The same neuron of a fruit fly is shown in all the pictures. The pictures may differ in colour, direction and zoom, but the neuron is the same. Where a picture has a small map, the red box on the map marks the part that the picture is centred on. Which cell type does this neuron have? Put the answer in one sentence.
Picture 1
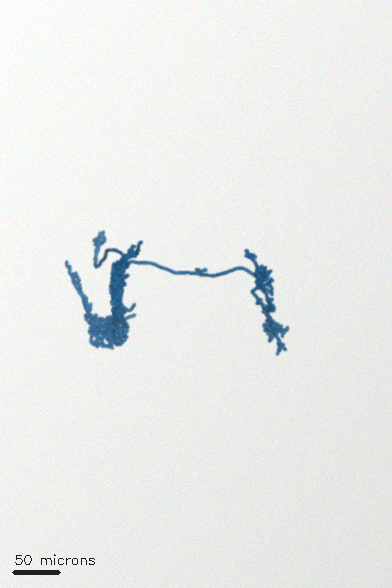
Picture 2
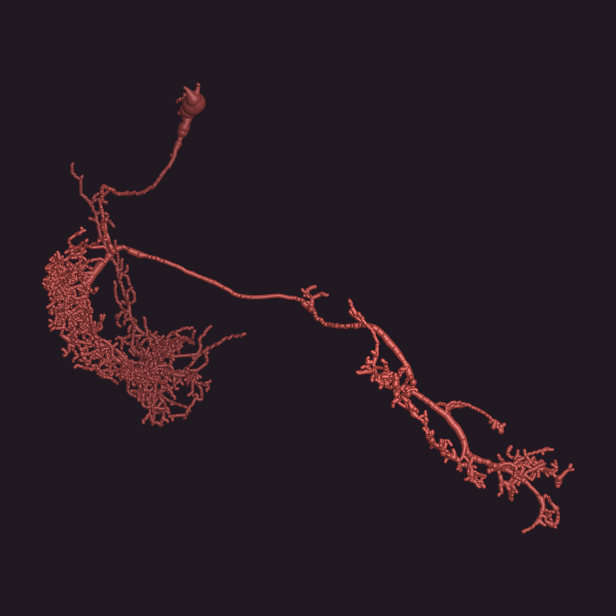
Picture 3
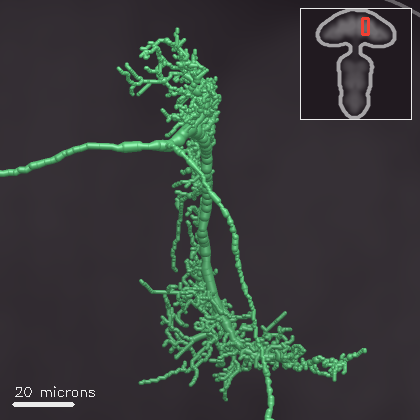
The cell type is LAL138.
